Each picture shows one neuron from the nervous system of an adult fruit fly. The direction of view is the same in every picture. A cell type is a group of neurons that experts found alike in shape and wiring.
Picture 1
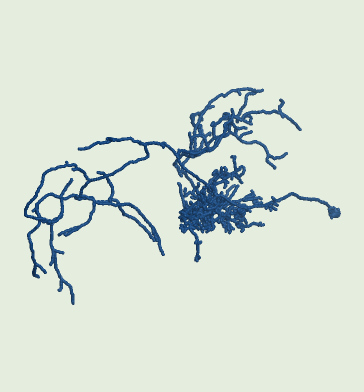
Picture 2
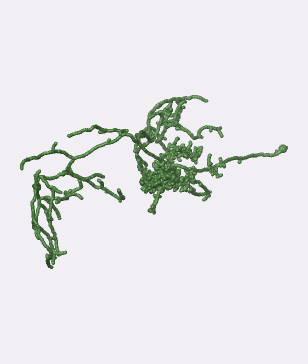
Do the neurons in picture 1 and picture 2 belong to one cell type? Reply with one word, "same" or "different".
same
